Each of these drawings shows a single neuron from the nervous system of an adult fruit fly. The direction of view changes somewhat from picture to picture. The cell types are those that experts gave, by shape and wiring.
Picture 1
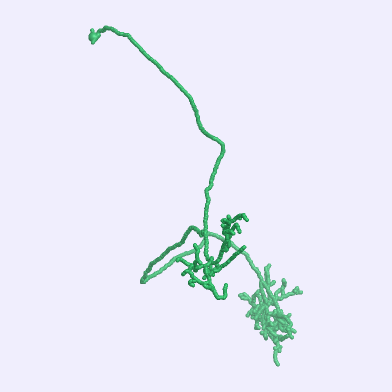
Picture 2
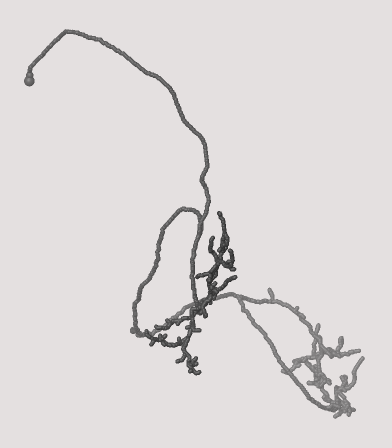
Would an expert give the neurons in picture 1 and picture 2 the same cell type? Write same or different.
different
